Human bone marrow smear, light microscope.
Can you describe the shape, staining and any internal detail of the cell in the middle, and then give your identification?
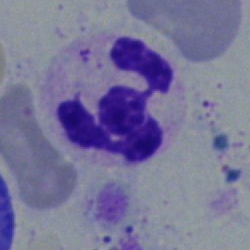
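Looking first at the nucleus, I see it split into several lobes, linked by narrow strands. Its chromatin is dense, dark purple and clumped. Around it lies plentiful pale pinkish-lilac cytoplasm, holding fine, faint pinkish-violet granules. So this is a segmented neutrophil.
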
